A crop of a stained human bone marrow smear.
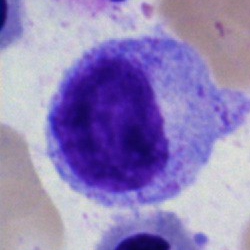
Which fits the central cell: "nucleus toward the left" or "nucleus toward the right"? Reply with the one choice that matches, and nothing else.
Nucleus toward the left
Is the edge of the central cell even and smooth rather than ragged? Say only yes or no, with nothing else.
No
